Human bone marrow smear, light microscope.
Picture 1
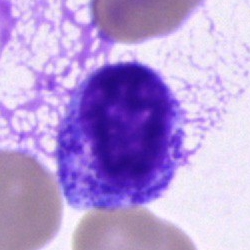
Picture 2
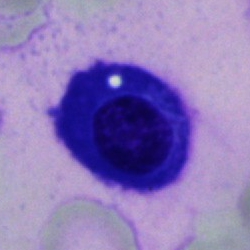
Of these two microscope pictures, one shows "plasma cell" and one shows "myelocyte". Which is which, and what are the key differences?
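Picture 1 is the myelocyte; picture 2 is the plasma cell. Looking at the first, its outline is rounded, a slightly irregular oval, and a red cell touches its bottom edge. Its nucleus stains deep purple, the chromatin dense with a few paler patches, and between the granules the cytoplasm is pale bluish-lilac.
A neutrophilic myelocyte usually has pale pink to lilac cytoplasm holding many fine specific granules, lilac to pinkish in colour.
The second cell is oval too, its long axis running from upper left to lower right, and its nucleus sits off-centre toward the lower right.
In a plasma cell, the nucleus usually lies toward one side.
Its cytoplasm is a deep, intense blue, and I can't find any granules in it.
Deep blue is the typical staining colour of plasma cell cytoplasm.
So the clearest differences lie in the cytoplasm: pale bluish-lilac with granules in the first, deep blue without granules in the second. The second cell also has a small pointed projection on its left edge, and the red cells at the top-left corner and bottom edge of that picture don't touch it.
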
